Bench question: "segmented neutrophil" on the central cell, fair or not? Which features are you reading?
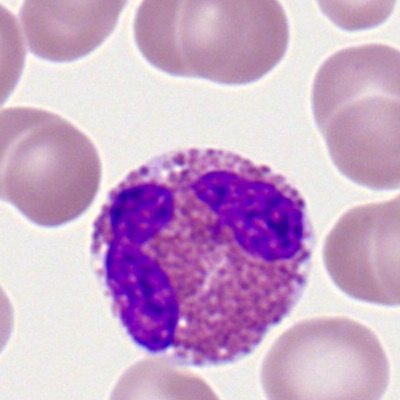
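Not a segmented neutrophil: this is an eosinophil. Granules: coarse, orange-pink, round and of fairly even size, packing the cytoplasm.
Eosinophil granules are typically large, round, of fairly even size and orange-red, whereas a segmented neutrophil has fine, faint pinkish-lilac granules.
The granules thus speak for eosinophil and against segmented neutrophil. Chromatin: deep purple, dense and clumped; no nucleoli visible.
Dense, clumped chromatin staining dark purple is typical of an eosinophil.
Nucleus: divided into separate lobes, which suits either name.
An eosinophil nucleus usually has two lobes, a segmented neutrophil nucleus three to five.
Outline: roughly round.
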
